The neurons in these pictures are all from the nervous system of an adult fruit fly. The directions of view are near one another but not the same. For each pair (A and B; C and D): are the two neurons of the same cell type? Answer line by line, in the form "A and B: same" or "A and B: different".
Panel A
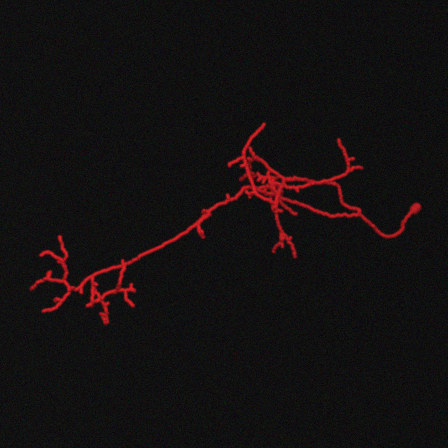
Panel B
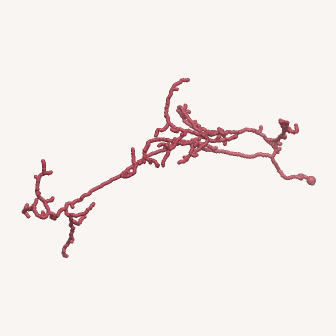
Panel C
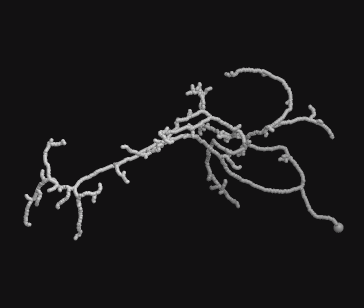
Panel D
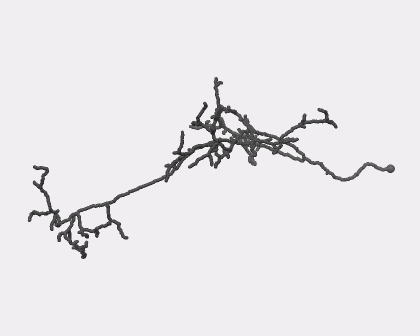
A and B: same
C and D: same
